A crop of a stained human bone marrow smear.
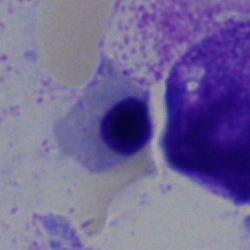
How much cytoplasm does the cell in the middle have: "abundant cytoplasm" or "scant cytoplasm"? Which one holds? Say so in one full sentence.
What surrounds the nucleus is plentiful cytoplasm.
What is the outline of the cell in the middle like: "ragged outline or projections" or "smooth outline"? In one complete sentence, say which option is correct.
It is a rough edge that this cell shows.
